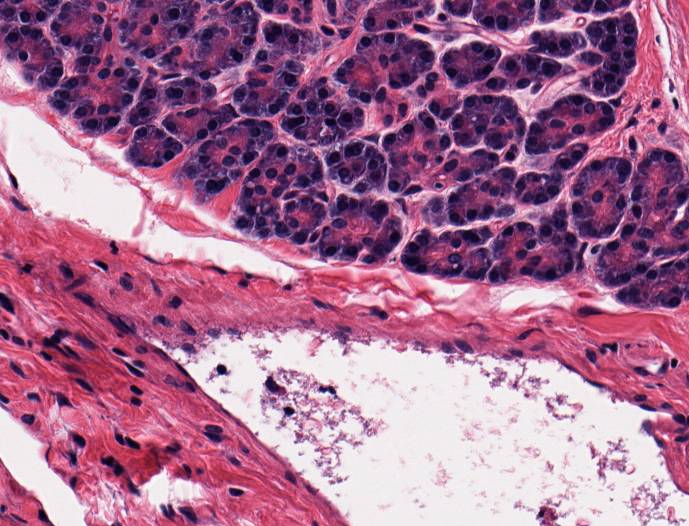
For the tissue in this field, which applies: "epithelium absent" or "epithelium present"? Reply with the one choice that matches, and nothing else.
Epithelium present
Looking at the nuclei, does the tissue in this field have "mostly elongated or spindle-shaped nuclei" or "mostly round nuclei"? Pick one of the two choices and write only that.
Mostly round nuclei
